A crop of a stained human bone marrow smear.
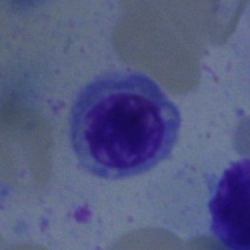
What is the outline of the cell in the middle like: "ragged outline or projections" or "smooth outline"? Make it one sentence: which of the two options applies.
The outline of this cell is free of projections and smooth.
